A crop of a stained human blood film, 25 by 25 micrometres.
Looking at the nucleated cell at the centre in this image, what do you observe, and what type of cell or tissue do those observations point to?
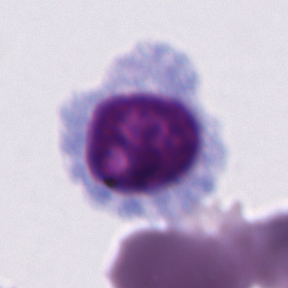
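The cell measures about 15 micrometres across, and its nucleus about 10 micrometres, occupying about 50% of the cell's area. The nucleus is a plain oval, neither indented nor lobed. Its chromatin is dark purple but not evenly dense, broken by paler streaks and patches. A single tiny black dot lies at the lower left edge of the nucleus. The cytoplasm is pale greyish blue. This is a hairy cell.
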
